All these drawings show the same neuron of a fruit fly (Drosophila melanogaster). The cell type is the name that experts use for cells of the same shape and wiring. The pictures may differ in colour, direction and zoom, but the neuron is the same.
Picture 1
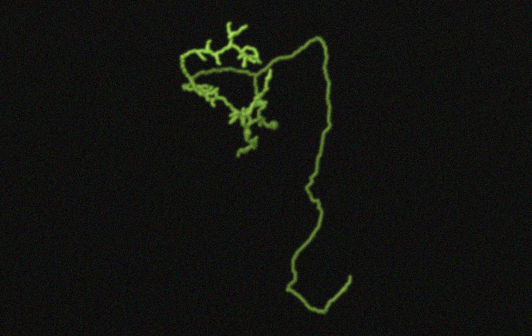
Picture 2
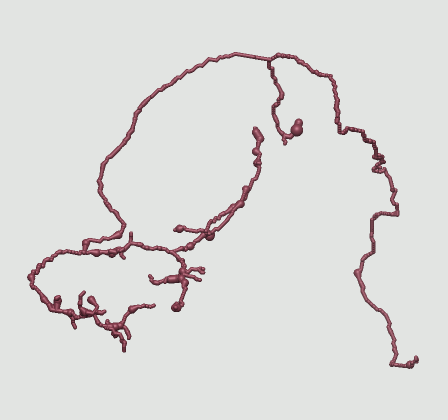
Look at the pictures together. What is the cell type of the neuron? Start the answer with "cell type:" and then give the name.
cell type: PhG7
